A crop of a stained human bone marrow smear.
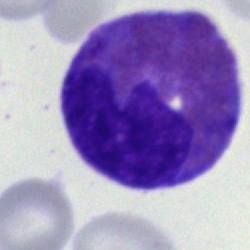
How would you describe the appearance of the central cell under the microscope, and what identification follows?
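The nucleus is placed off-centre, toward the lower left of the cell, and its upper border is irregular and notched rather than smoothly curved. A broad rim of purple-violet cytoplasm occupies the upper right part of the cell. At the upper edge of the nucleus, near the cell centre, lies a single small white clear spot. It is an eosinophil.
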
